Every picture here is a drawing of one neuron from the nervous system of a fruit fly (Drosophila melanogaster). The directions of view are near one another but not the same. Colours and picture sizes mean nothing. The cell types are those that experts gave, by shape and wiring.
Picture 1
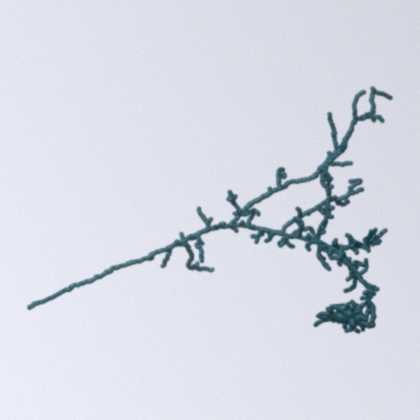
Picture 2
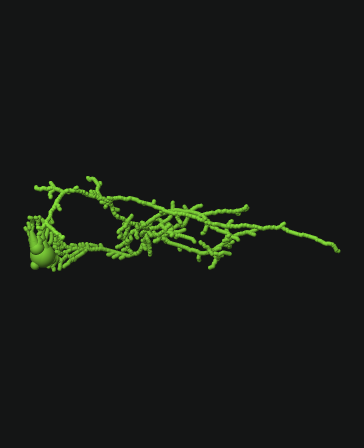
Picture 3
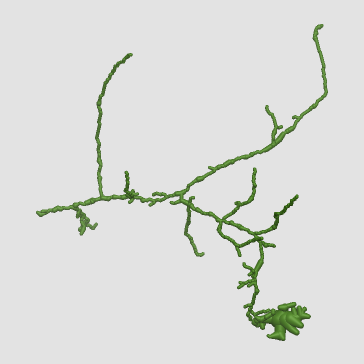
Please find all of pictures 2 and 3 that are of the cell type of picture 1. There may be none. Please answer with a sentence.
Picture 2 and picture 3 are of the same cell type.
